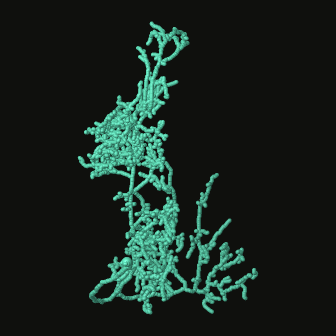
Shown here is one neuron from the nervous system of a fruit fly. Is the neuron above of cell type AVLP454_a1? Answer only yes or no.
no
